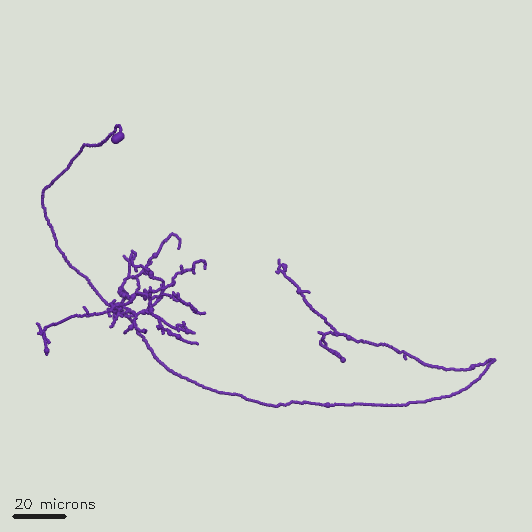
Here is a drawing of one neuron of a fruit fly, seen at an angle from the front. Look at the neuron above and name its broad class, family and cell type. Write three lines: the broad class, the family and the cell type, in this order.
nerve-cord intrinsic neuron
hemilineage 01A
IN01A087_b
